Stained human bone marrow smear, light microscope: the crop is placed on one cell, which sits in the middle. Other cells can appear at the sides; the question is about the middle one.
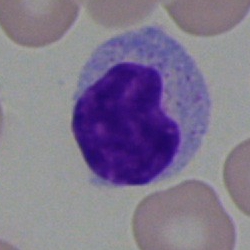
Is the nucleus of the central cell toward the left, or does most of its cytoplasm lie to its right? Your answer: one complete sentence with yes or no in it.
Yes, this cell carries its nucleus toward the left side.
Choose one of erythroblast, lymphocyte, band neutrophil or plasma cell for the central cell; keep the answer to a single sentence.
This particular crop is centered on a lymphocyte.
